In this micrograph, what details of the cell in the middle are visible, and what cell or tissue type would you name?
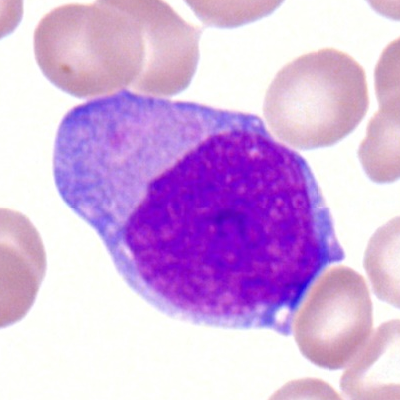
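Irregular and angular rather than round, the outline encloses plentiful cytoplasm that forms a wide area on the upper left side of the nucleus. This cytoplasm is pale lavender-blue, with only a few faint pinkish granules scattered in it. Identification: myeloblast.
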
